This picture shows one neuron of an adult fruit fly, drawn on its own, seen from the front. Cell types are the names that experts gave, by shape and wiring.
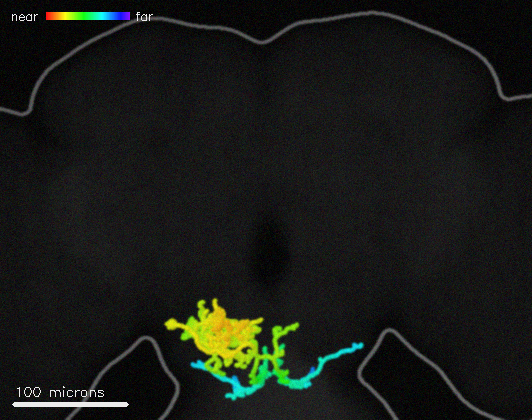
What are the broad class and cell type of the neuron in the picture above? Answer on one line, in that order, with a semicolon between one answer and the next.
central-brain intrinsic neuron; GNG218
